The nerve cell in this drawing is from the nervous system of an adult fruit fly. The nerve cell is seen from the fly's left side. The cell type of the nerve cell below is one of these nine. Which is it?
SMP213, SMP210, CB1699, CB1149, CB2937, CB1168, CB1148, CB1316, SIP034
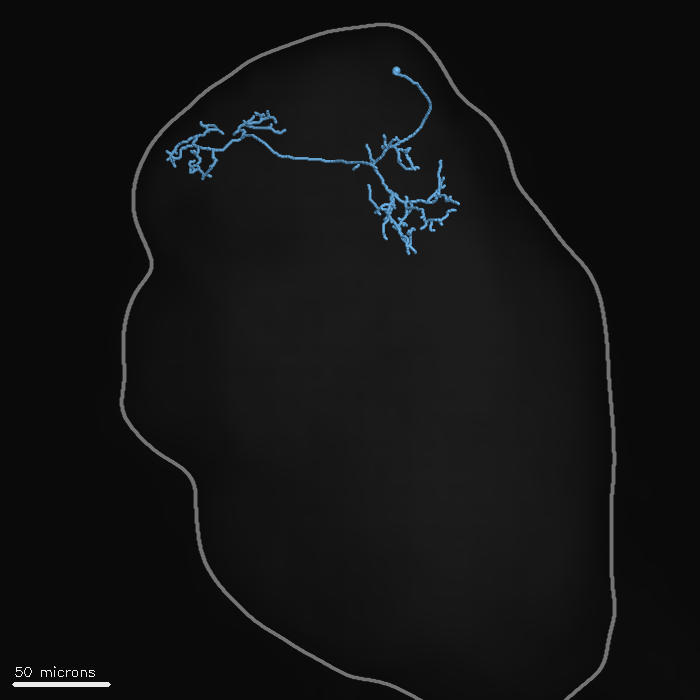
CB1149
